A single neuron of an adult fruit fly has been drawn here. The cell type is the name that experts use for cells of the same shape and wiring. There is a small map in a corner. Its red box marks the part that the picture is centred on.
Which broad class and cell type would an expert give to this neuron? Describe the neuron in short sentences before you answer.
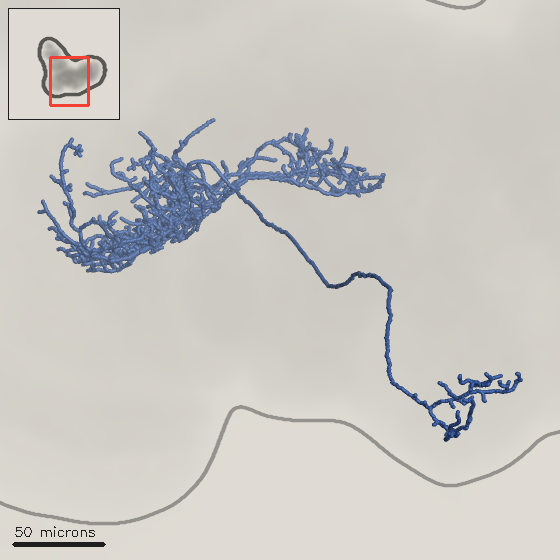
By the scale bar it is about 250 microns wide in this view. The picture shows dozens of branch ends. This is an ascending neuron. The cell type is ANXXX026.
